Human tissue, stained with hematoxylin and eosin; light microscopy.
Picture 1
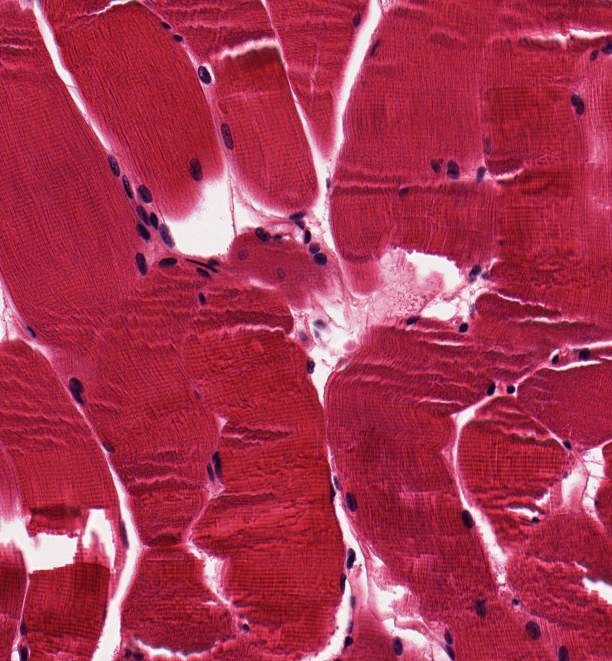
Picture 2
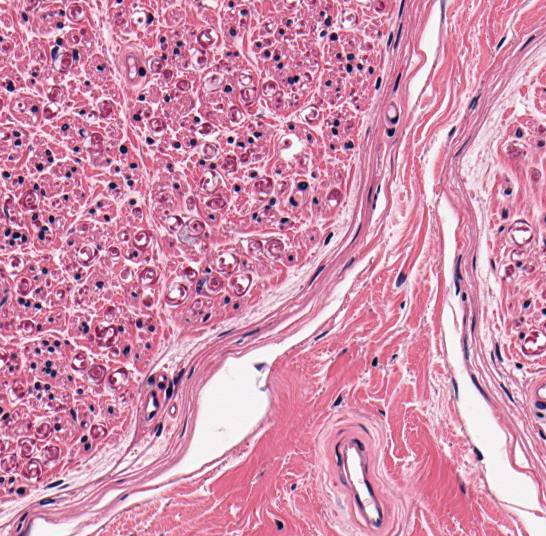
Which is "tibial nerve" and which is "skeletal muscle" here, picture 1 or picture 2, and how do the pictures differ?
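Picture 1 is skeletal muscle and picture 2 is tibial nerve. In the skeletal muscle the fibres run in several directions rather than lying parallel, and their dark, oval, flattened nuclei sit at the fibre edges, just under the borders, not centrally. The tibial nerve shows fascicles, a large one at upper left and a second at the right edge, parted by a diagonal band of connective tissue. Small dark oval nuclei are scattered throughout the large fascicle, and several thin layers of flattened cells with elongated dark nuclei wrap its border.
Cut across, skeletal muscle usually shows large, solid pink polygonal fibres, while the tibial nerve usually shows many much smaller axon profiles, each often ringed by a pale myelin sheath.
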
